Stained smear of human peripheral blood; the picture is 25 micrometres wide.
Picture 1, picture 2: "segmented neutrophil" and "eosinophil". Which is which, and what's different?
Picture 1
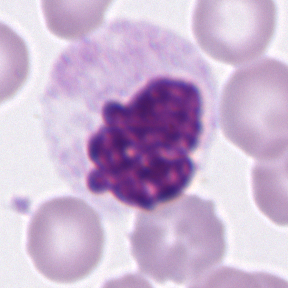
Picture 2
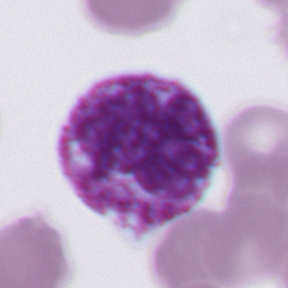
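Picture 1: segmented neutrophil. Picture 2: eosinophil. Granules: in the segmented neutrophil, fine, faint and violet-pink, scattered evenly; in the eosinophil, coarse and reddish-purple, packing the cell.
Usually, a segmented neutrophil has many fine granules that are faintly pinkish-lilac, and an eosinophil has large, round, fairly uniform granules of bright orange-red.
Cytoplasm: in the segmented neutrophil, abundant and pale lilac, with no vacuoles; in the eosinophil, pale cytoplasm shows between the granules at the lower left edge. Nucleus: in the segmented neutrophil, dense dark purple chromatin in coarse clumps with small paler gaps, and no nucleoli; in the eosinophil, a dark purple mass that appears divided into lobes.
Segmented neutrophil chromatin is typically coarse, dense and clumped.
Outline: the segmented neutrophil is roughly round with a faint, smooth edge; the eosinophil is round with a finely bumpy, granular edge.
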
